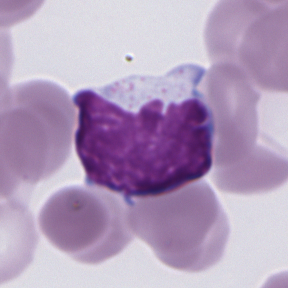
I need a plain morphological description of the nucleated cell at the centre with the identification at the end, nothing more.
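The nucleus occupies most of the cell, and its chromatin is dense and dark purple. Cytoplasm lies chiefly as a cap along the upper side of the cell, above the nucleus. Within that cytoplasm is a scattering of fine red-purple granules. This is a large granular lymphocyte.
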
